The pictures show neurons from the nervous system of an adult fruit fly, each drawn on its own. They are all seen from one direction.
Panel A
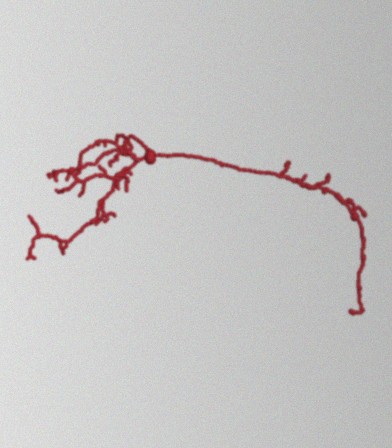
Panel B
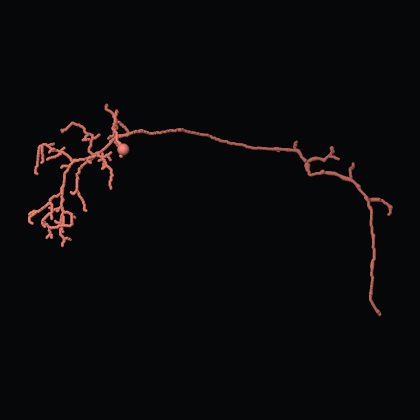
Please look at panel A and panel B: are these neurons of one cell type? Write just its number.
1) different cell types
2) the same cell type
2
